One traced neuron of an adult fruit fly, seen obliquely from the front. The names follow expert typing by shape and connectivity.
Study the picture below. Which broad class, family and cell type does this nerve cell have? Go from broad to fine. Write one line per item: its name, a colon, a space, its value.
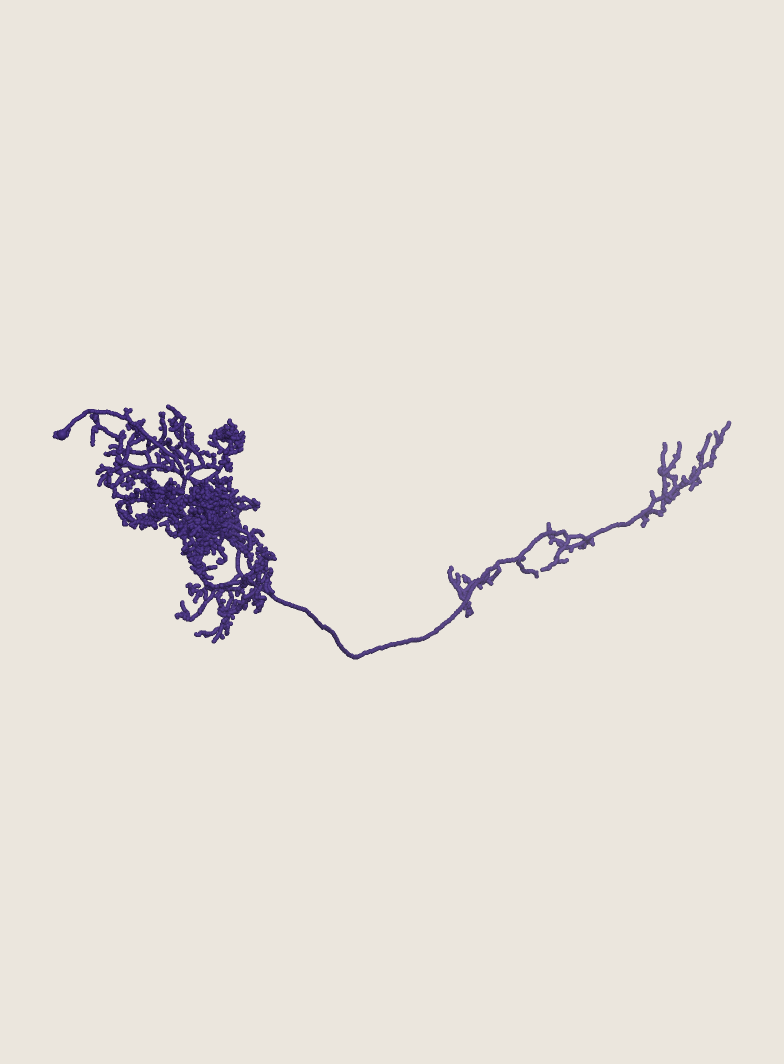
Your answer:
broad class: descending neuron
family: hemilineage WEDd1
cell type: DNa11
